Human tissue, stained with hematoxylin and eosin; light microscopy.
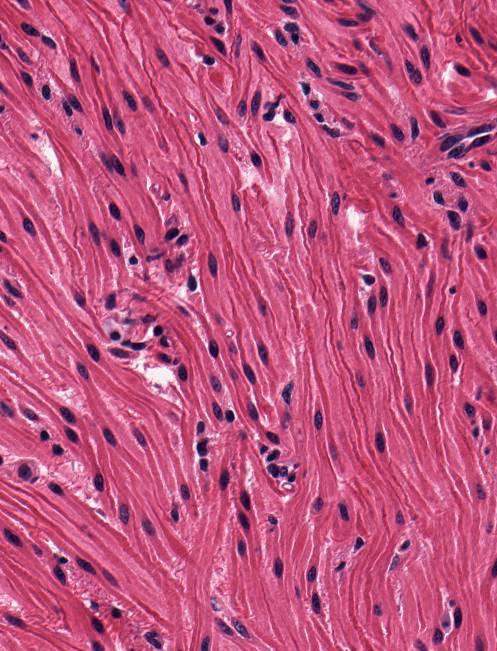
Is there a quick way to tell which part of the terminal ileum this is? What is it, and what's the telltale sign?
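Smooth muscle. The whole field is tightly packed pink spindle cells in bundles, with very little stroma between. Fine lengthwise streaking runs through the cytoplasm; no cross-striations. Nuclei fairly uniform in size and shape.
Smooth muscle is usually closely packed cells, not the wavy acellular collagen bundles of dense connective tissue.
No fat cells, glands or epithelium anywhere.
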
